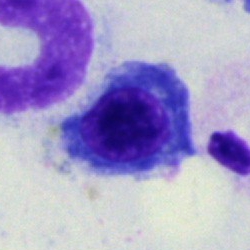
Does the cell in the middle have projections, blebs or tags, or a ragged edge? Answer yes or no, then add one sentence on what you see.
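Yes. The cell outline is irregular, with angular bulges at the top and on the right.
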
